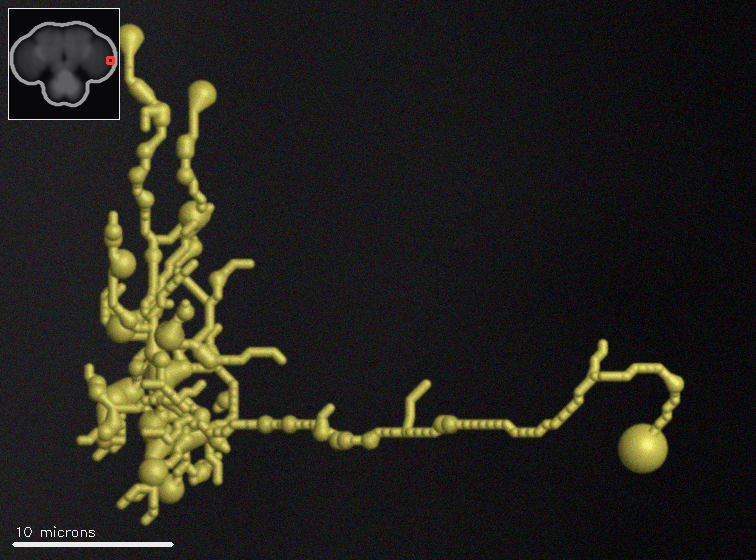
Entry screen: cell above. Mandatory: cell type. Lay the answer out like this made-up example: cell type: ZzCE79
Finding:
cell type: Cm1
